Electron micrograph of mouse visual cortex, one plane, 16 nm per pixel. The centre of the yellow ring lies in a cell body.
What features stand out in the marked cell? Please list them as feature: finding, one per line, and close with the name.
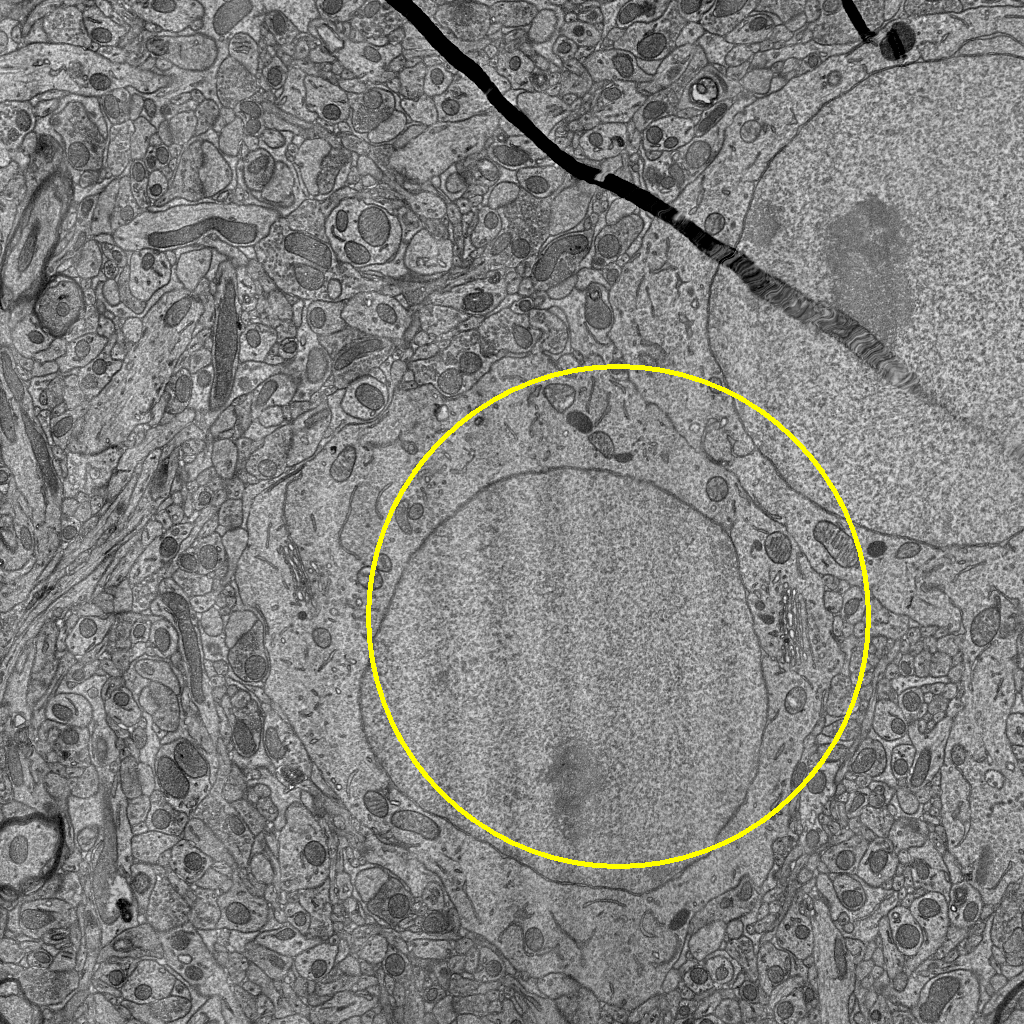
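Nucleus: large and roundish, you can follow its whole outline within the body
Envelope: smooth, no deep infoldings
Golgi: a stack of parallel flattened cisternae, right of the nucleus
Granules: no clusters of dark dense ones in the cytoplasm
Name: excitatory neuron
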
